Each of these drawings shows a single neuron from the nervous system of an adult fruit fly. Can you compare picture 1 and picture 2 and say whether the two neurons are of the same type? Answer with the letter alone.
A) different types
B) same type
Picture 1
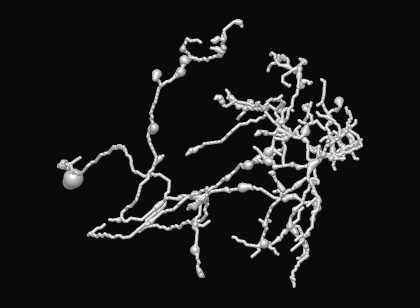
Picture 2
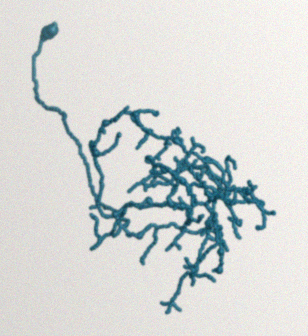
B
